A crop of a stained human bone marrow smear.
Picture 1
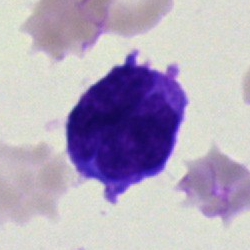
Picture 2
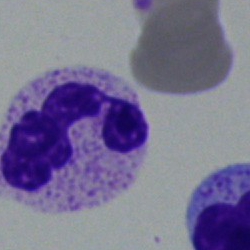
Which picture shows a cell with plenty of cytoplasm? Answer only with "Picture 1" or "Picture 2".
Picture 2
